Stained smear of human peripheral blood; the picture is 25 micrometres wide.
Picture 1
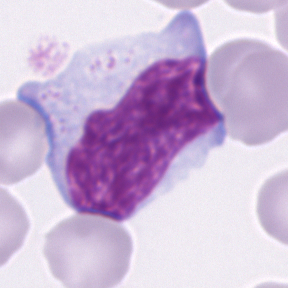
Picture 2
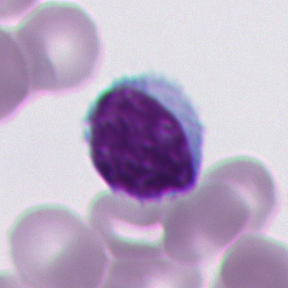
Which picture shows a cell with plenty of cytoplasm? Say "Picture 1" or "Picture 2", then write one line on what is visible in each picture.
Picture 1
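Picture 1: Abundant pale grey-blue cytoplasm lies mostly on the upper-left side of the nucleus.
Picture 2: The cytoplasm is a narrow rim that is widest along the upper right side of the nucleus.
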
